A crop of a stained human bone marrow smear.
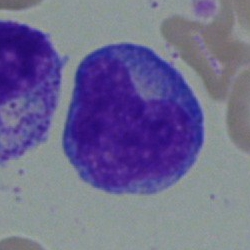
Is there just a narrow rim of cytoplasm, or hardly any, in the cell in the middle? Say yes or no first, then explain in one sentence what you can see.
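Yes. The nucleus fills most of the cell, leaving a narrow rim of cytoplasm.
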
